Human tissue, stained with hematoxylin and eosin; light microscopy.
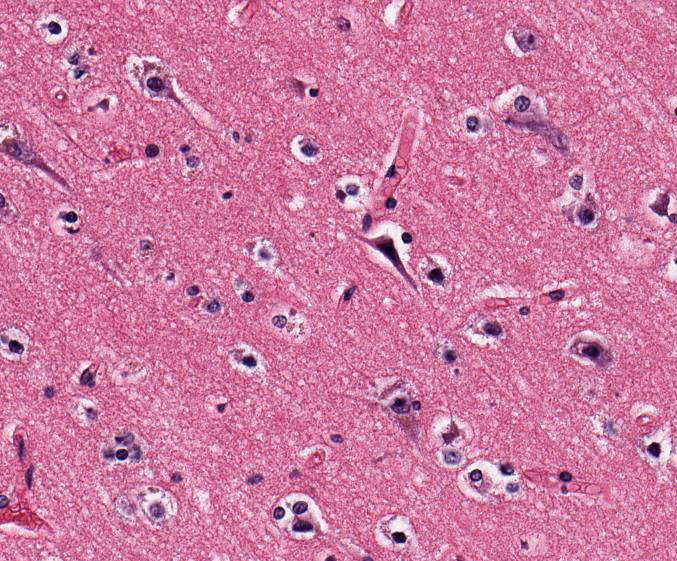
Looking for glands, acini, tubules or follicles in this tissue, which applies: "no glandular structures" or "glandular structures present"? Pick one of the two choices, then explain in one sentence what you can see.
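No glandular structures. No glands or epithelium are present anywhere in the field.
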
